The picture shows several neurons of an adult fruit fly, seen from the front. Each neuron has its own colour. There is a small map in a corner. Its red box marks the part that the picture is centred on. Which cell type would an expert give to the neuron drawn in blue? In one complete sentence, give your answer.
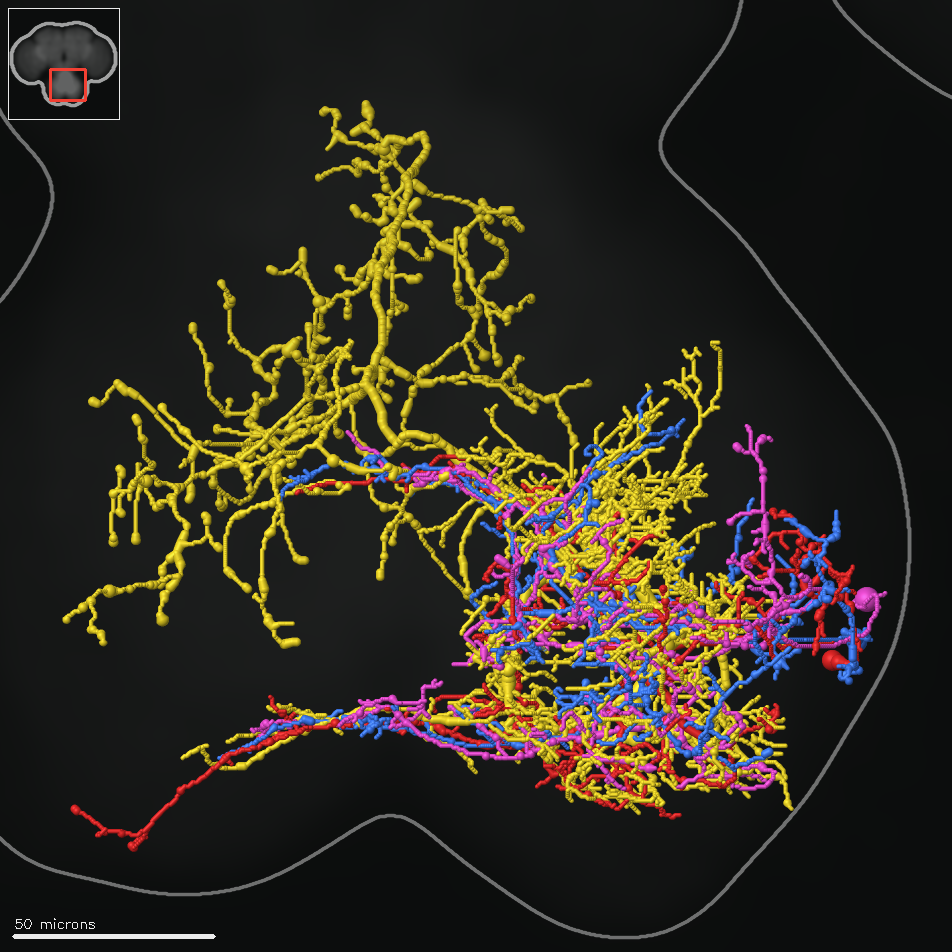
This neuron is given the cell type IN20A.22A012.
